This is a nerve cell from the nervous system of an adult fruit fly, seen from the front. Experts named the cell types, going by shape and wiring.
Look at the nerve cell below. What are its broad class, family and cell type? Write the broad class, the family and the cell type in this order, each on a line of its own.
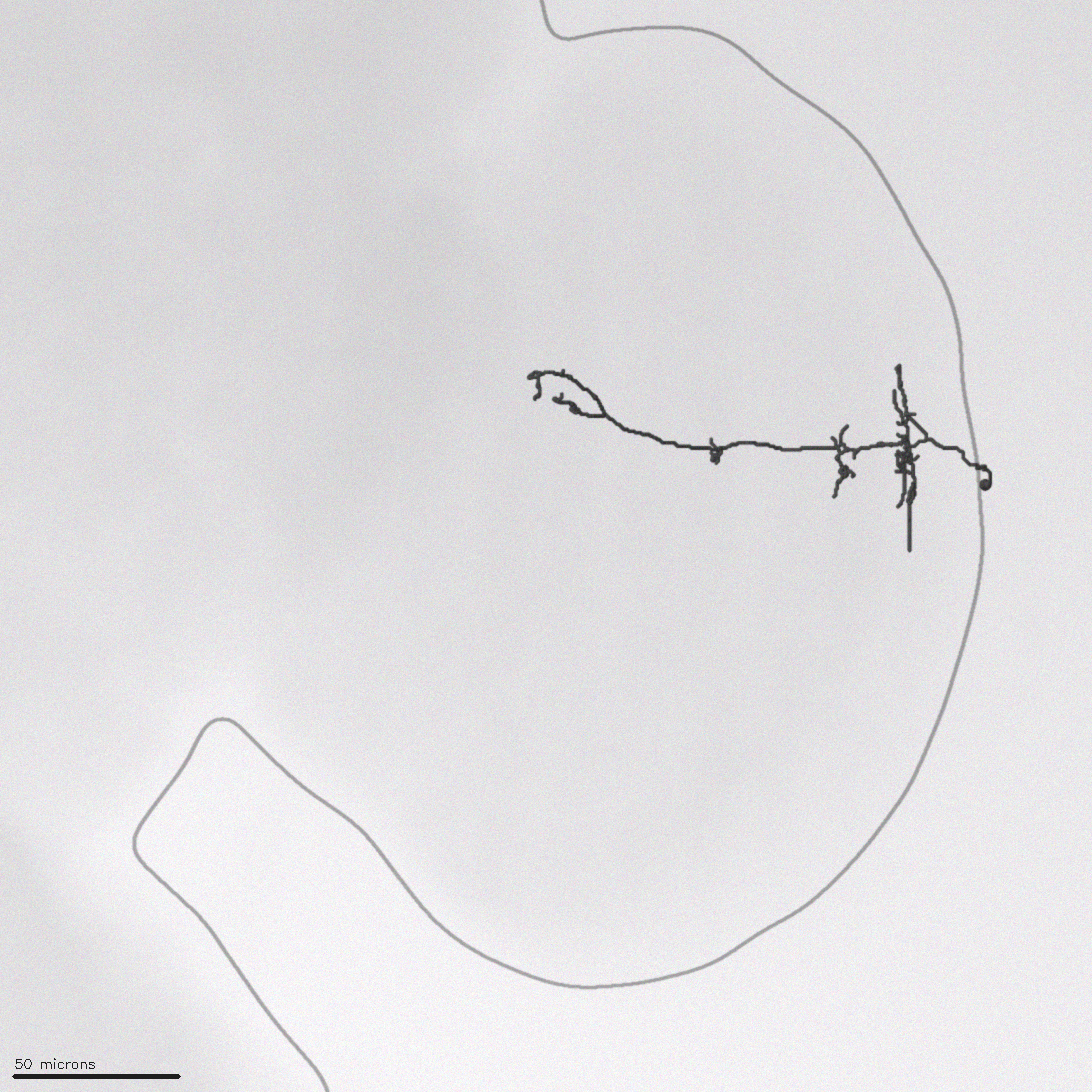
optic-lobe intrinsic neuron
TmY
TmY13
